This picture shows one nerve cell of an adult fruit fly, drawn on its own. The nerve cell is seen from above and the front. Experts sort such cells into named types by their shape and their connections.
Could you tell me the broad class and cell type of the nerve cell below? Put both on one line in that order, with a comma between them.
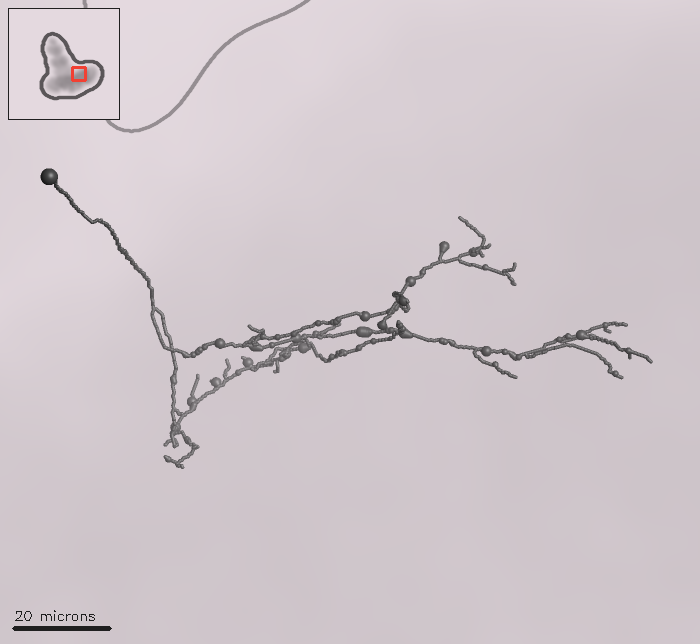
central-brain intrinsic neuron, CL238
